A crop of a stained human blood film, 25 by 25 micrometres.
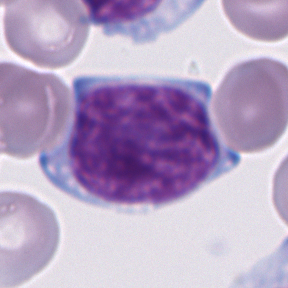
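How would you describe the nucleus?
It is a single rounded mass, with no lobes and no deep indentation.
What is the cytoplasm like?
A narrow rim of pale blue surrounding the nucleus.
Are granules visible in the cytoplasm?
No, and it contains no clear vacuoles either.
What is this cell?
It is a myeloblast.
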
